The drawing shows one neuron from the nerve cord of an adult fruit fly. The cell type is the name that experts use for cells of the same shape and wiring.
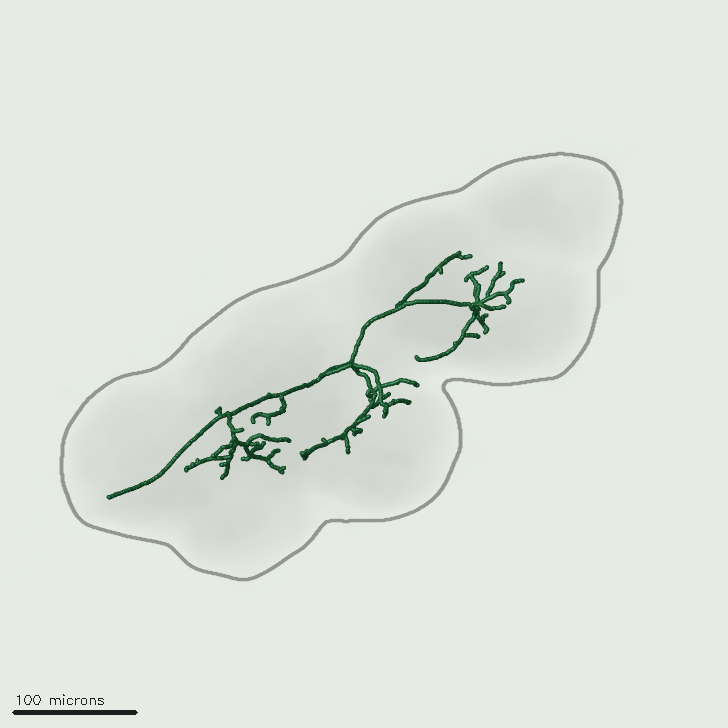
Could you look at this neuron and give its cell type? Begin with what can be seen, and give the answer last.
The drawing shows no cell body. From left to right in the picture it spans about 350 microns. Its broad class is descending neuron. Its cell type is DNge007.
